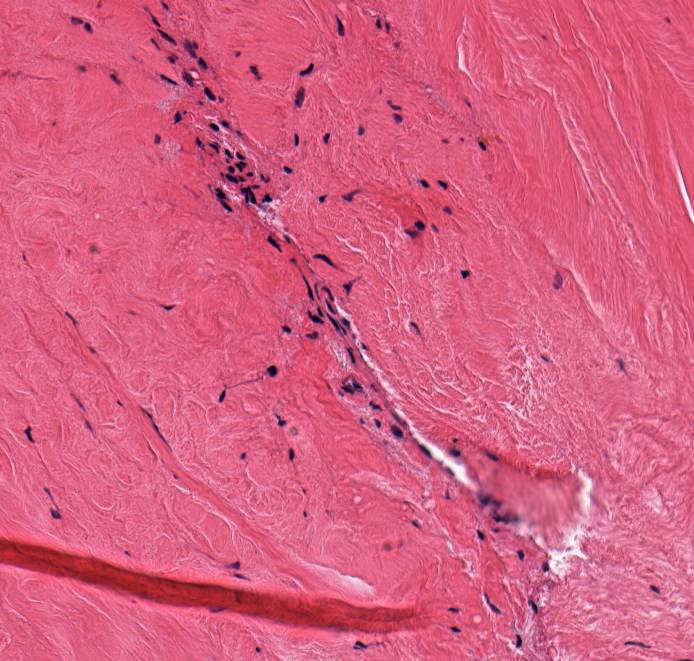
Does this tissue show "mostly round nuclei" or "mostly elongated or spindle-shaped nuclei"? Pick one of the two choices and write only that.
Mostly elongated or spindle-shaped nuclei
